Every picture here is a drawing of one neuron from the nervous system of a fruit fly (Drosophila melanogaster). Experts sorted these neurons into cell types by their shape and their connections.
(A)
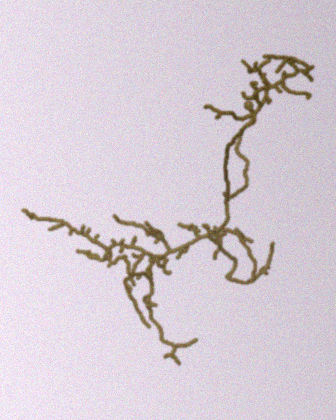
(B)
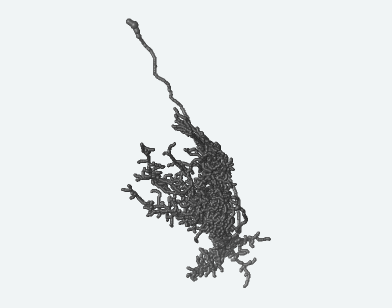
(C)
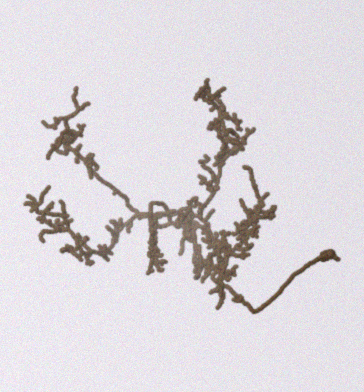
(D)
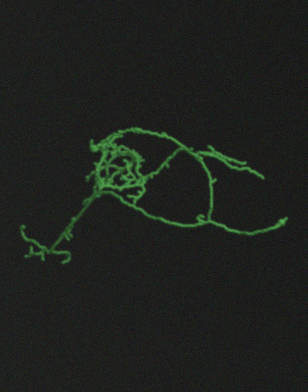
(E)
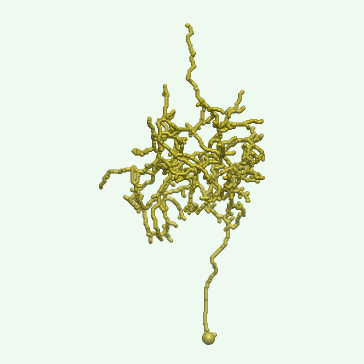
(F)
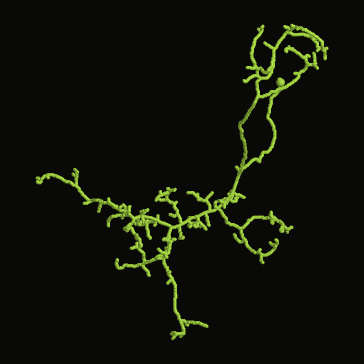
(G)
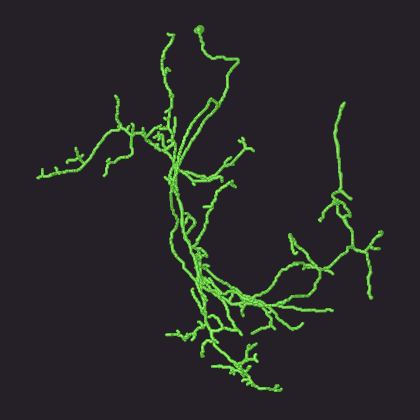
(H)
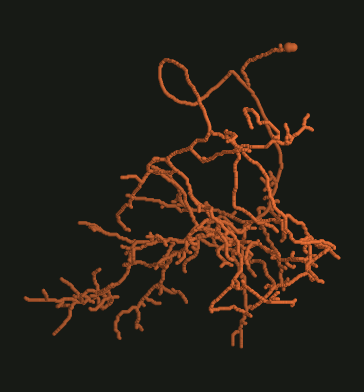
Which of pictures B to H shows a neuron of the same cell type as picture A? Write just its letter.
F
